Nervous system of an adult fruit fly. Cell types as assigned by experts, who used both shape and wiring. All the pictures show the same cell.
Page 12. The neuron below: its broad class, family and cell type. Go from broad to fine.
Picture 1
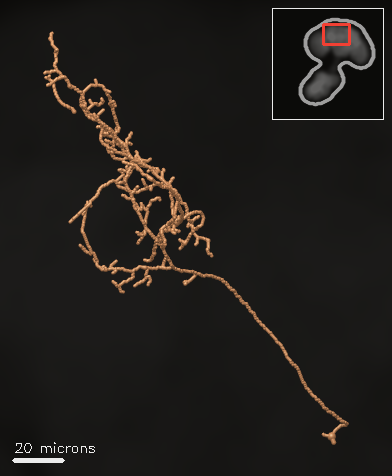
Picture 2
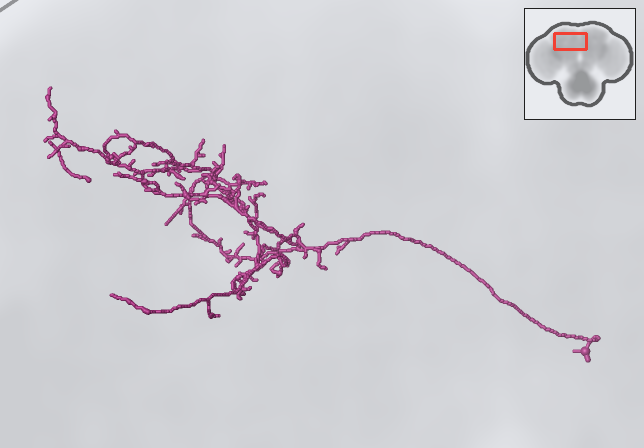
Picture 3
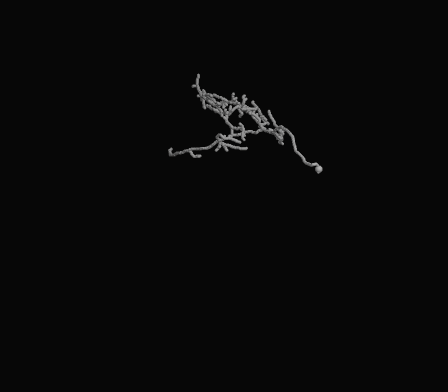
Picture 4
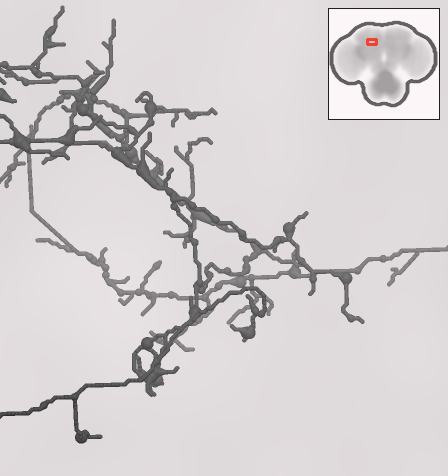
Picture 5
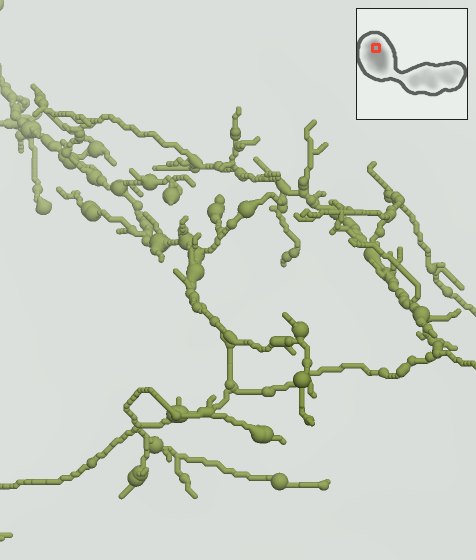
central-brain intrinsic neuron; hemilineage DM6_posterior; CB2059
